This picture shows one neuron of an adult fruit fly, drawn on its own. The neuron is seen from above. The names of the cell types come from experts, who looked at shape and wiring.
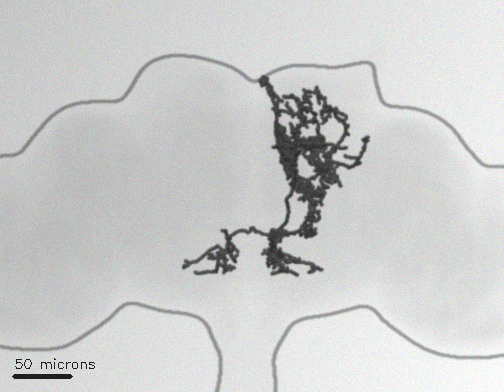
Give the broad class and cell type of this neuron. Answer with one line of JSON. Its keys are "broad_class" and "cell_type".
{"broad_class": "central-brain intrinsic neuron", "cell_type": "ATL006"}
